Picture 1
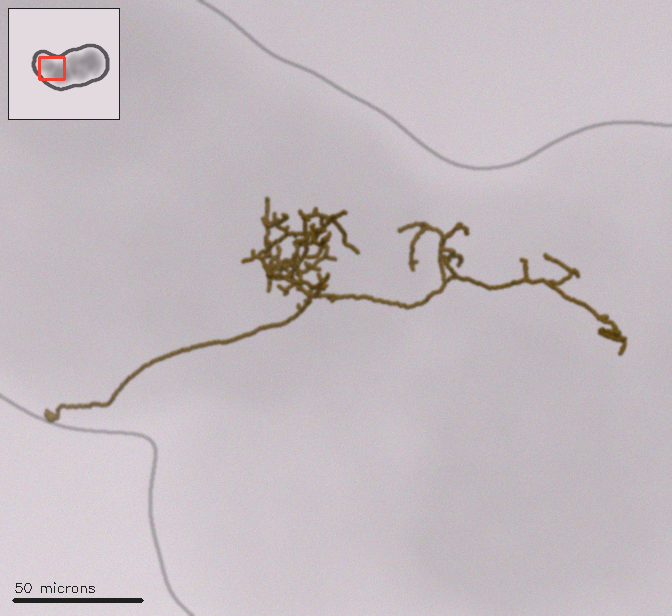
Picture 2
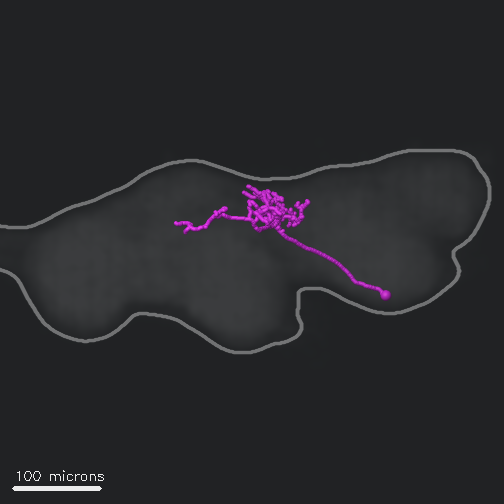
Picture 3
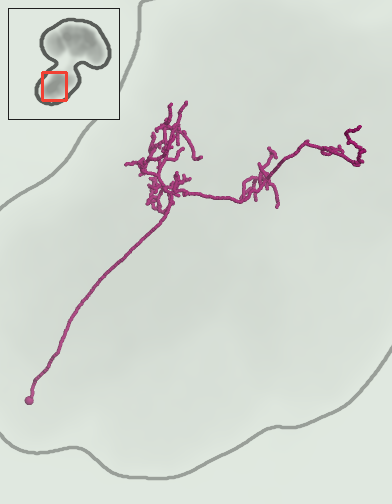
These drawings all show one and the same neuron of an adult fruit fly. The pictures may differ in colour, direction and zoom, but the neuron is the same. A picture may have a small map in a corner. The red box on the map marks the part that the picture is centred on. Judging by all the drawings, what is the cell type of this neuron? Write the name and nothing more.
IN07B076_c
